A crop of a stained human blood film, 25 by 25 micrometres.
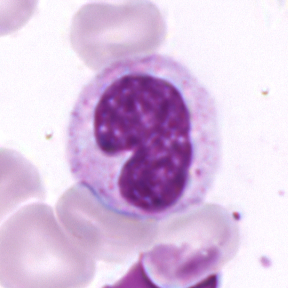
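Band neutrophil at the centre of a stained peripheral blood smear. The cell is about 14 micrometres across. Its kidney-shaped nucleus, about 12 by 8 micrometres, has a deep notch on its lower left side and fills about 50% of the cell's area. The chromatin is dense and clumped, broken by small pale gaps. Fine reddish-purple granules are scattered through the pale pinkish-lilac cytoplasm.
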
